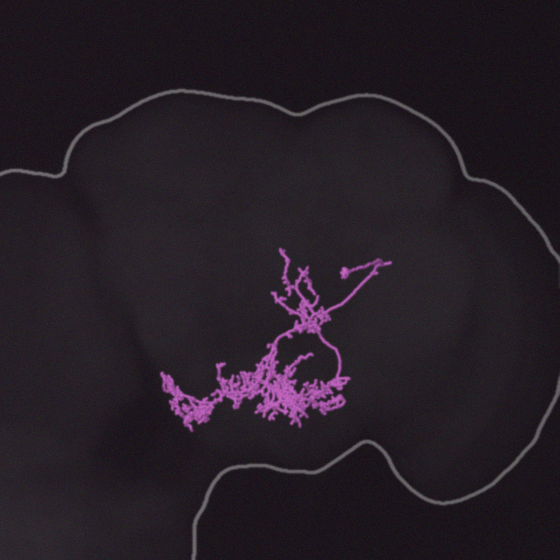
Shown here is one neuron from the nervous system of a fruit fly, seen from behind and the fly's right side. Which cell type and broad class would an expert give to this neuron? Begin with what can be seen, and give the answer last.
The cell body is in the middle of the picture. As drawn here it is wider than it is tall. The cell type is GNG553. Its broad class is central-brain intrinsic neuron.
